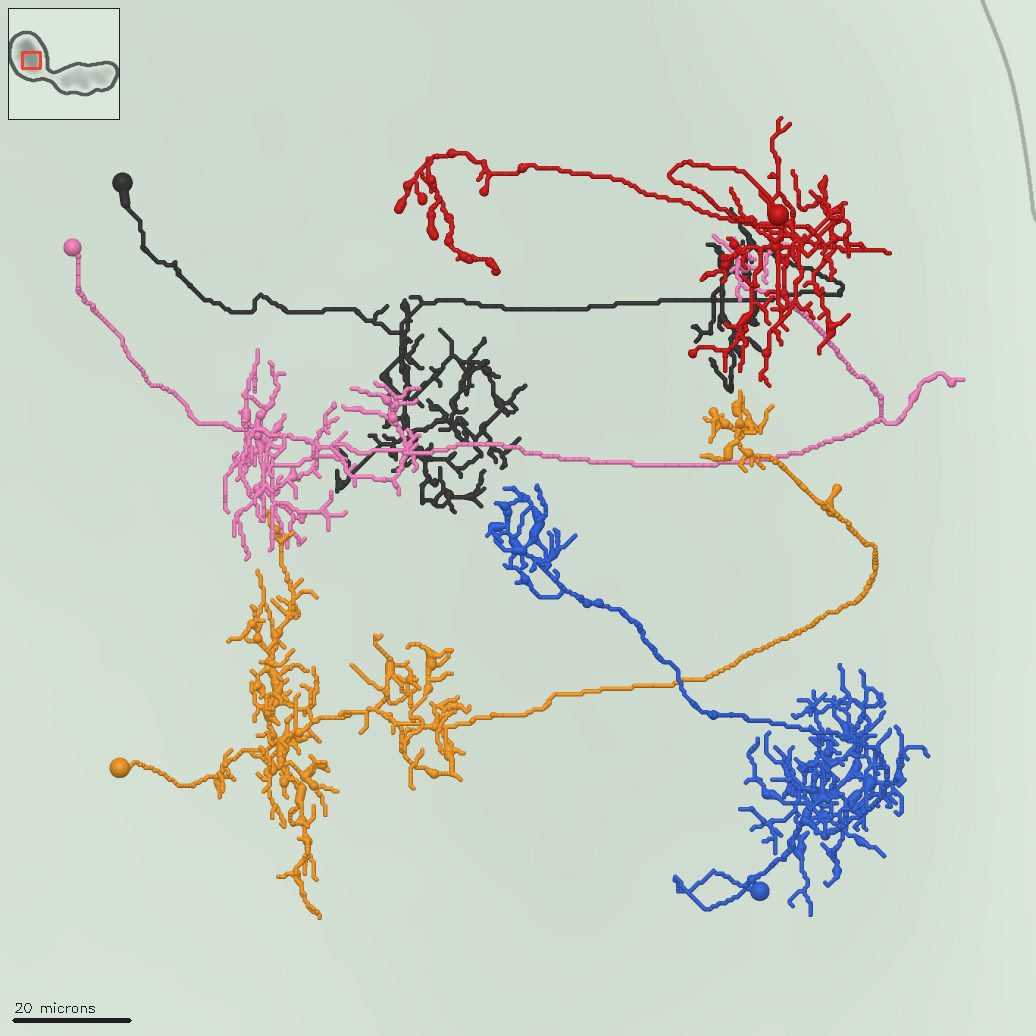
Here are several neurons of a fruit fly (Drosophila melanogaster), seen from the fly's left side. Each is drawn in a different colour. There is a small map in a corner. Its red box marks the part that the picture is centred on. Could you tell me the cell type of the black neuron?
Tm40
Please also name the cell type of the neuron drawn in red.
Tm36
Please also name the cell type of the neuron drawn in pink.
TmY10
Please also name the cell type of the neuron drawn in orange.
Tm16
